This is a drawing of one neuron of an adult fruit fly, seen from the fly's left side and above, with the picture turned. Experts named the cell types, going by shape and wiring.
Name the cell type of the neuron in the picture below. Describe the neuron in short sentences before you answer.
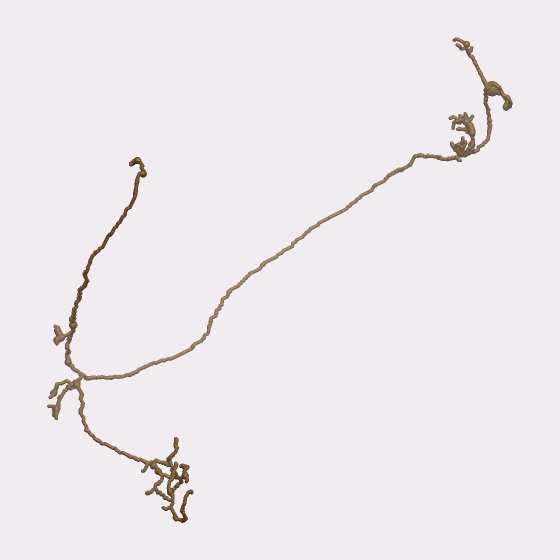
As drawn here it is about as wide as it is tall. Its broad class is central-brain intrinsic neuron. Its cell type is KCa'b'-m.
